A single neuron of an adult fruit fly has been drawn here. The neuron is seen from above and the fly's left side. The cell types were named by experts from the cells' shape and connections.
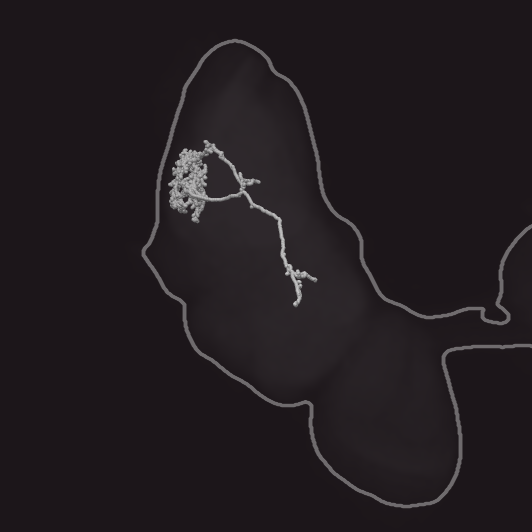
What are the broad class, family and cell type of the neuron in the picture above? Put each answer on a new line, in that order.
central-brain intrinsic neuron
hemilineage VLPl&p2_lateral
CB1189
